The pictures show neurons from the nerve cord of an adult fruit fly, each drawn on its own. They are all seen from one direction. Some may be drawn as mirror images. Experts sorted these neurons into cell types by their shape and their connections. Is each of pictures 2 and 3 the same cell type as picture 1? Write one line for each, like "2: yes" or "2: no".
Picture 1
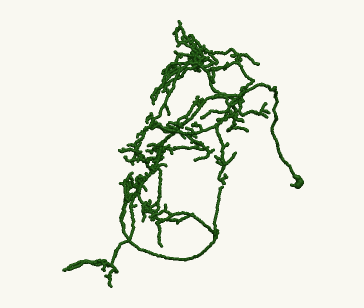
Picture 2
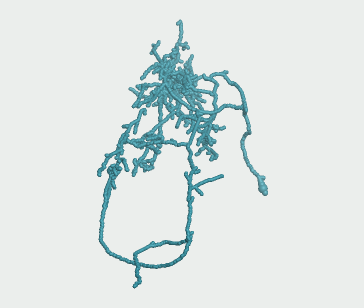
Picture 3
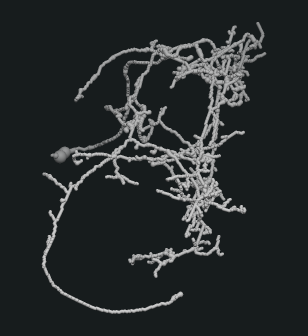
2: yes
3: yes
